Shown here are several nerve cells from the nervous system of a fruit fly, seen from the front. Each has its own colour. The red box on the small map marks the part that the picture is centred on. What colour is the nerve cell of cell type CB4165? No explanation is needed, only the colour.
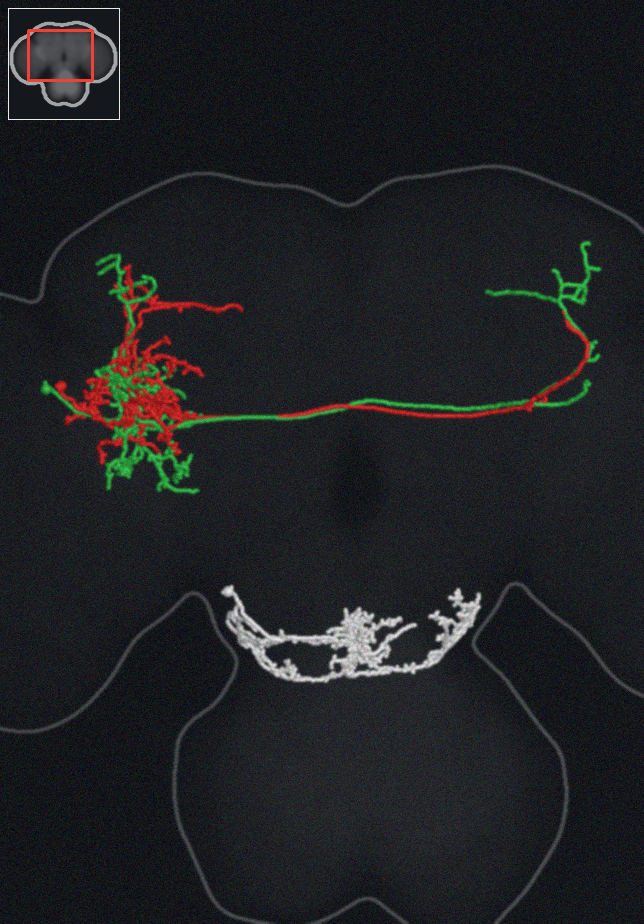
green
